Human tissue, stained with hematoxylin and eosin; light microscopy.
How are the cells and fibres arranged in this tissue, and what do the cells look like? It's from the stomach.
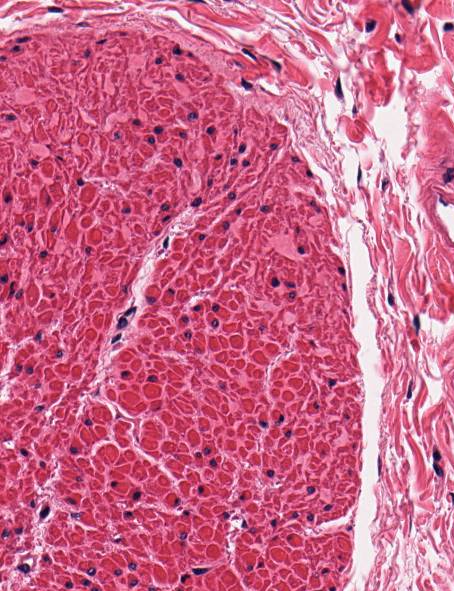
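One large compact bundle of tightly packed fibres fills the left and centre. The fibres are cut across, so you see small rounded-polygonal profiles, and their cytoplasm takes a deep, uniform pink. Nuclei are small, dark and round, and only sparsely scattered among the profiles.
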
